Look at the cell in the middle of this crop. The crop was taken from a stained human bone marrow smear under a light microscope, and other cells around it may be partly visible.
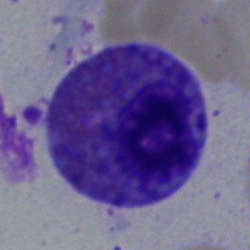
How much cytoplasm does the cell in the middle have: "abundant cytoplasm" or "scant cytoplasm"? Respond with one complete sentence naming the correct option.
The cell's cytoplasm around its nucleus is ample.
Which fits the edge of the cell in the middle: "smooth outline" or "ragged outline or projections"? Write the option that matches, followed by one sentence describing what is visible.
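Smooth outline. The cell outline is round and smooth.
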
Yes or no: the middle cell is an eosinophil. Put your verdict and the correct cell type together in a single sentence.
Yes, the cell under consideration, the one in the middle, is an eosinophil.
